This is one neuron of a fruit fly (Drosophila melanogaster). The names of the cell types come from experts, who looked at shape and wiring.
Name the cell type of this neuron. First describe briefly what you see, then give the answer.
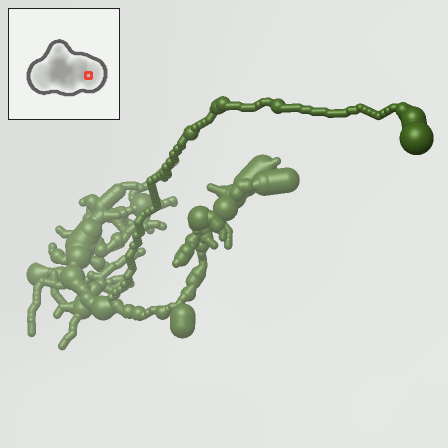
As drawn here it is wider than it is tall. Its broad class is optic-lobe intrinsic neuron. The cell type is T5a.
